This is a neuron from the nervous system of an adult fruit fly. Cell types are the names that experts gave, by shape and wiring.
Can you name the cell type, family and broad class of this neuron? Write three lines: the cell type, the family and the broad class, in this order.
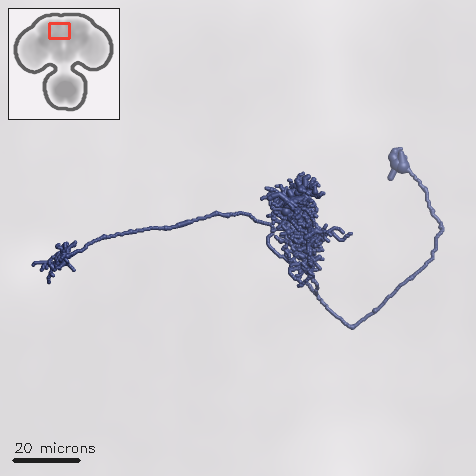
EL
class CX
central-brain intrinsic neuron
